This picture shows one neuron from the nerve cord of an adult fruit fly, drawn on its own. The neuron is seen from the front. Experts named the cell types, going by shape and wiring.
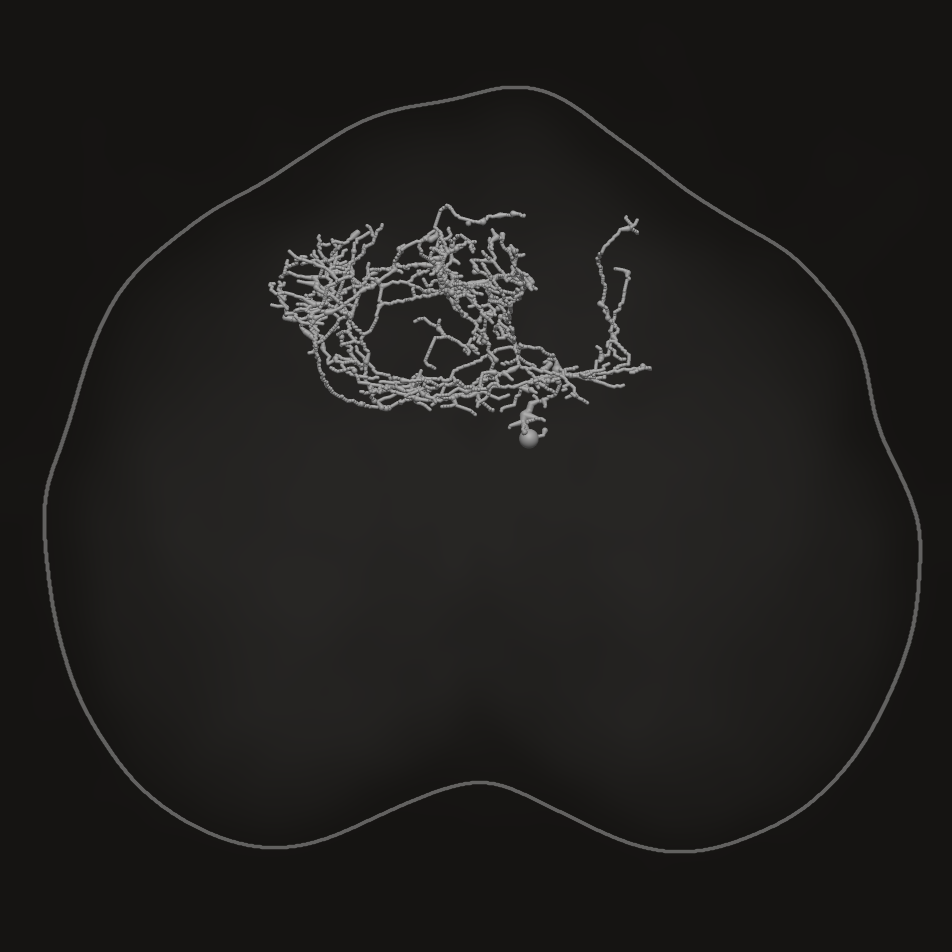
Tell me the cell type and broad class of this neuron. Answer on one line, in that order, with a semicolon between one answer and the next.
INXXX279; nerve-cord intrinsic neuron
